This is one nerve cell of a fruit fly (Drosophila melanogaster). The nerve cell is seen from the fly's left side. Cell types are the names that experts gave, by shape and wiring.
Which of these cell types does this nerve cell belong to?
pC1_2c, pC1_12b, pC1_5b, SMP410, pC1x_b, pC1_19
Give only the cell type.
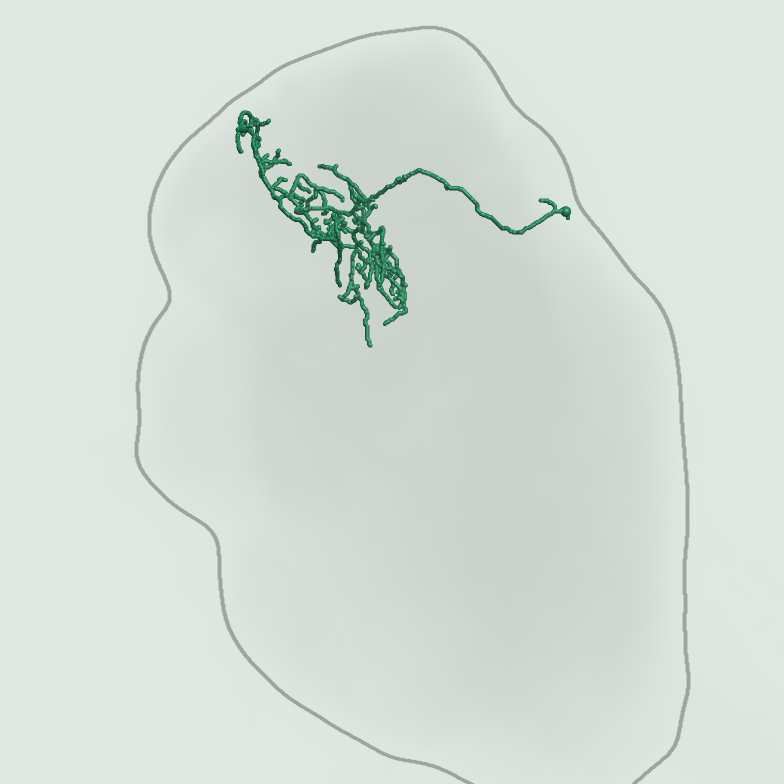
pC1_5b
